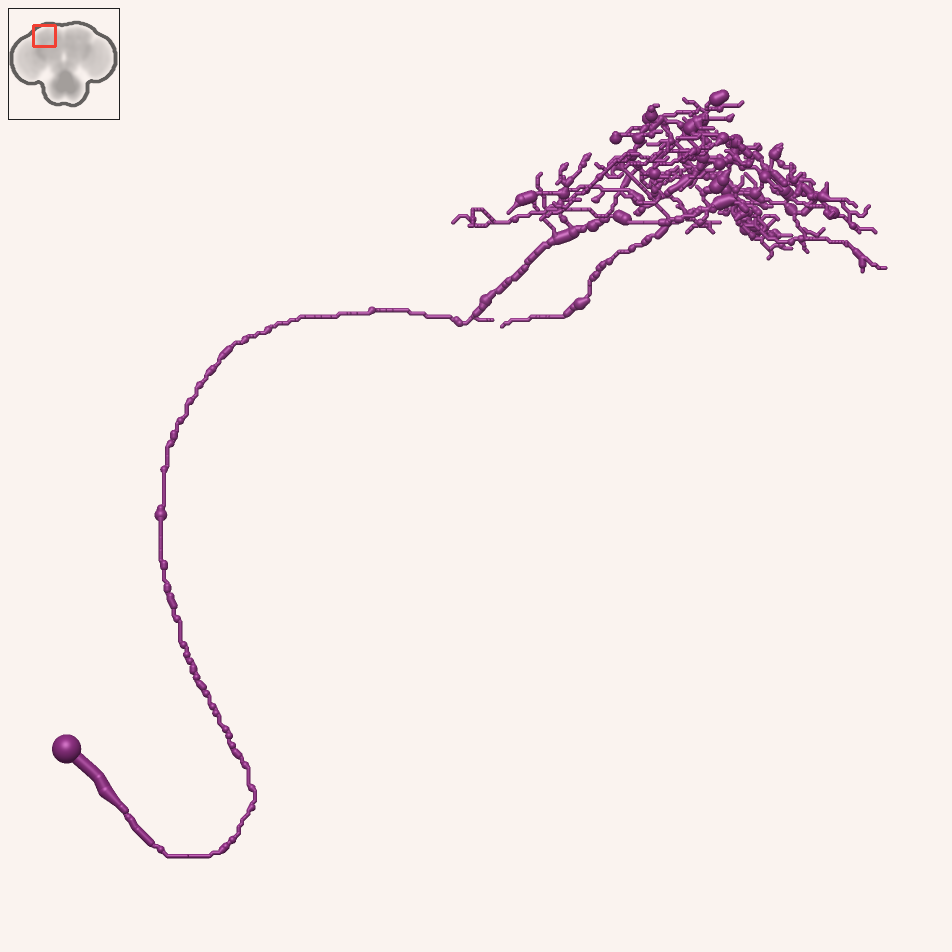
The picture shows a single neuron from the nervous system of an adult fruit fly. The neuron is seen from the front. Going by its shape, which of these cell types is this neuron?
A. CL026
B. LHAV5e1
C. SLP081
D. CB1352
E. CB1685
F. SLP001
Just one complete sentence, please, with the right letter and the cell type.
The neuron takes the cell type CB1685, listed as option E.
